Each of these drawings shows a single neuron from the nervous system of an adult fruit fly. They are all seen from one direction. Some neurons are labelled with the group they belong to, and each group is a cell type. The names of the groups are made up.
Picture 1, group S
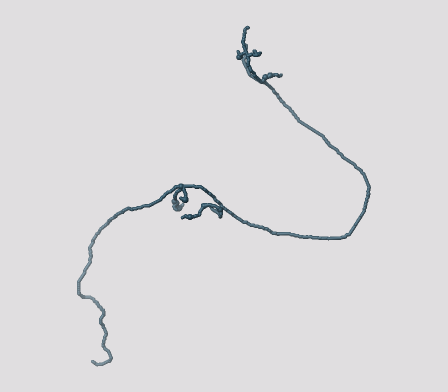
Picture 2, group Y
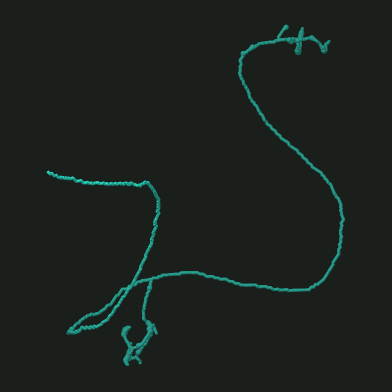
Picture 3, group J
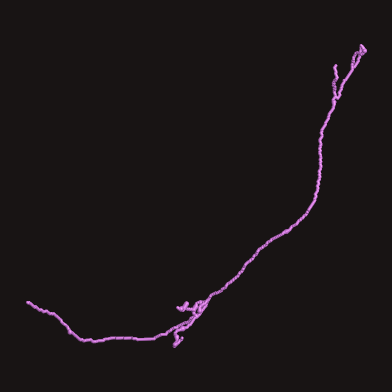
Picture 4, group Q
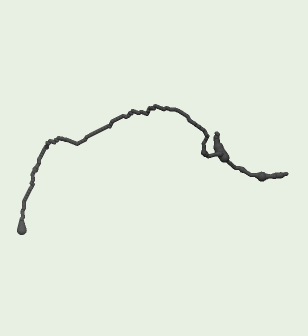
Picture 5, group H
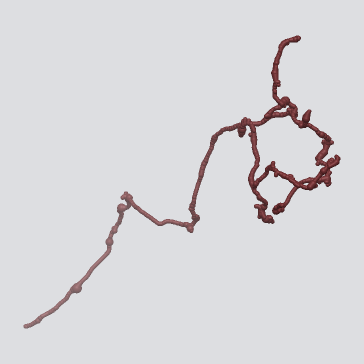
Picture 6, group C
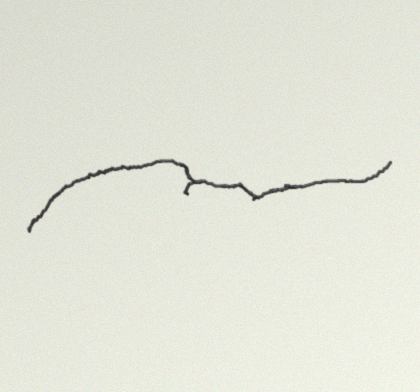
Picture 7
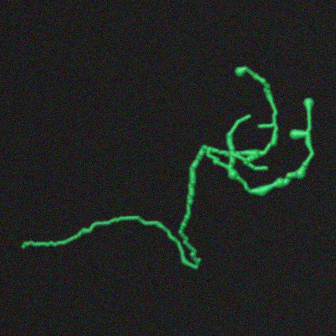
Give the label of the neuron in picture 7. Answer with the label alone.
group H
